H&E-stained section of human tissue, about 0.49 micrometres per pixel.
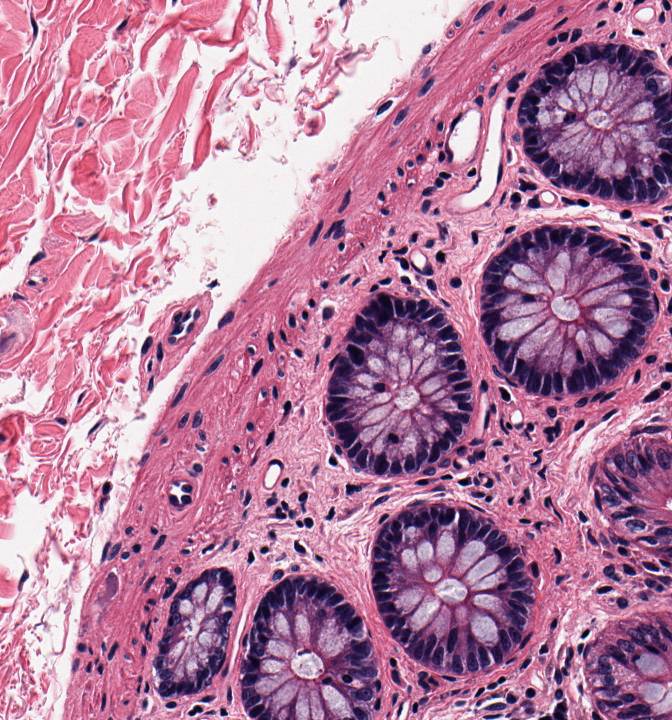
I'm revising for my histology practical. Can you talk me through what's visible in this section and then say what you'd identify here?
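Round glands cut transversely fill the right half and lower middle in a curved arc. Goblet cells crowd the epithelium, their pale mucin vacuoles radiating centrally like spokes. Dark purple nuclei lie at each ring's outer edge, away from the lumen. Along the upper-left border lies a curved band of compact pink tissue with elongated nuclei. Transverse colon.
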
